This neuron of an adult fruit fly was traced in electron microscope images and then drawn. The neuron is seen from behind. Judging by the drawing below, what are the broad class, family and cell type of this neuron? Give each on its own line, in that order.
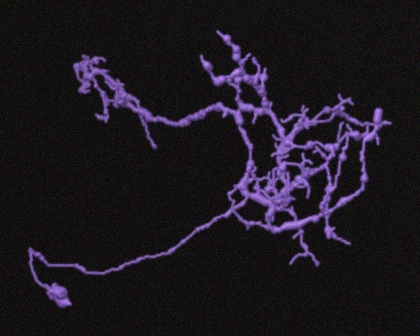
nerve-cord intrinsic neuron
hemilineage 13B
IN13B079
